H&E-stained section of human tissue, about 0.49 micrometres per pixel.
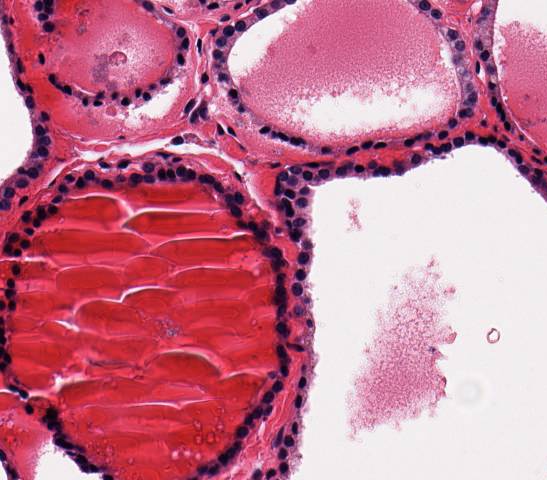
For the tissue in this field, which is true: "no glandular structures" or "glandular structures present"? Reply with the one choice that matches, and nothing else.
Glandular structures present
